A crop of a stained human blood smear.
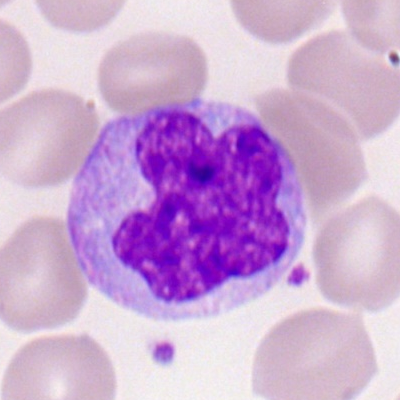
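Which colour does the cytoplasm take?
Pale grey-blue, showing at most a fine, faint granularity and no coarse granules.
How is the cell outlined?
Roughly round.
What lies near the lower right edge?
A small purple fragment, just outside the cell.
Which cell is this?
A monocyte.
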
